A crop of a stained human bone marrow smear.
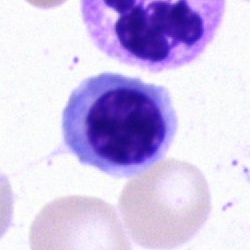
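Erythroblast in a stained human bone marrow smear, the cell in the middle. Its outline is roughly round with a slightly uneven edge; its nucleus sits off-centre to the right; its cytoplasm stains blue and shows no granules.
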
